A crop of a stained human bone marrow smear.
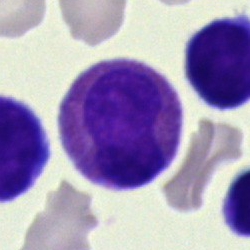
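Eosinophil in the middle of this marrow smear: its outline is round and smooth. The chromatin is finely textured, with no dense dark clumps. Have a look at the pinkish-purple cytoplasm, which has a fine reddish-purple granularity running through it.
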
